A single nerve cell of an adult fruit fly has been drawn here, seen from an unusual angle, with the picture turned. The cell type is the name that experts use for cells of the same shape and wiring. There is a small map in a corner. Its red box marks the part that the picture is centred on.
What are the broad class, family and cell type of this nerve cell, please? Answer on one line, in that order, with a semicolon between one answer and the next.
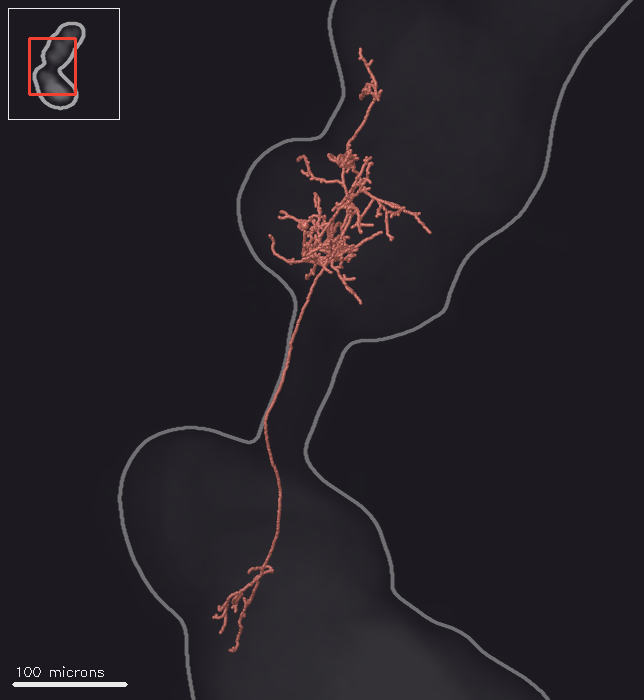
ascending neuron; hemilineage 10B; AN10B025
